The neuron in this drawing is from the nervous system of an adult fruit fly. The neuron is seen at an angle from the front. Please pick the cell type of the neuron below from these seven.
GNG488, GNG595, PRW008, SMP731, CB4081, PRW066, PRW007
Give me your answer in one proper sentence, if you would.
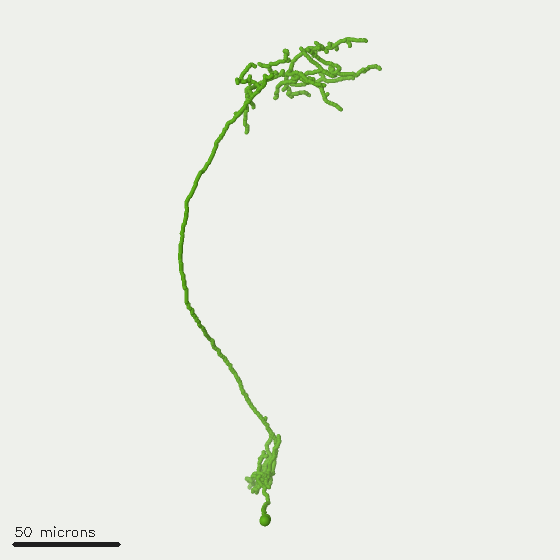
By cell type, this neuron is classified as PRW008.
